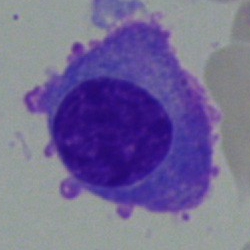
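Plasma cell in the middle of the field; notice first the small rounded blebs that stud the margin of this plasma cell. Its nucleus sits off-centre toward the lower left, while the plentiful blue-purple cytoplasm forms its widest rim on the upper and right sides.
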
